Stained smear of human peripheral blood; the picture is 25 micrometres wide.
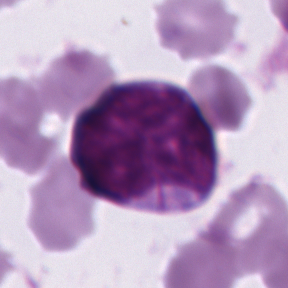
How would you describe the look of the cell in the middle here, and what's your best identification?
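You'll notice the outline is rounded, though a bit angular and uneven along the left side. The nucleus is about 12 micrometres across, and the cytoplasm is only a narrow rim, widest along the bottom of the cell. What cytoplasm you can see is pale lilac, with no distinct granules. That's a myeloblast.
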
